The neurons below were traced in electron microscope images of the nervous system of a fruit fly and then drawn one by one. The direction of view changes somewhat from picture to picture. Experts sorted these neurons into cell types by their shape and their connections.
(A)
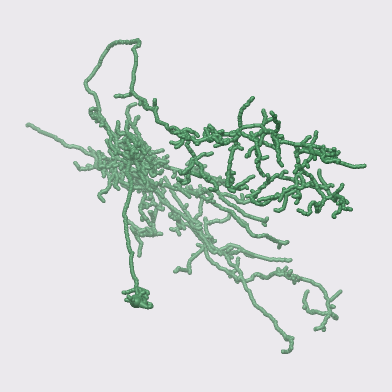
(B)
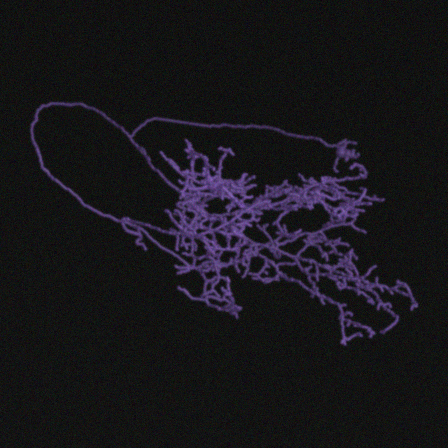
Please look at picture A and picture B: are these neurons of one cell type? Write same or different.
different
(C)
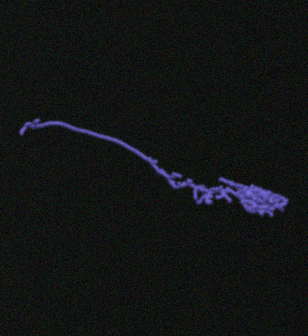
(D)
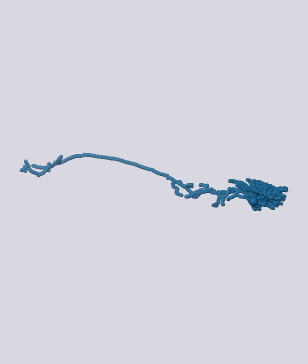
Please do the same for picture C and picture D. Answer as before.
same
